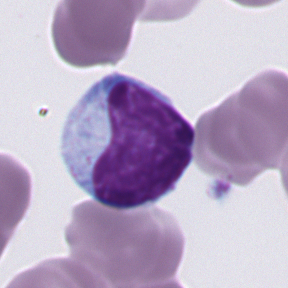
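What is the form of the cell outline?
Round and smooth.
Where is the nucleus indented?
Broadly, on its left side, facing the cytoplasm.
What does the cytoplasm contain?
A few fine reddish-purple granules; no vacuoles.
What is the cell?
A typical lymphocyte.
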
